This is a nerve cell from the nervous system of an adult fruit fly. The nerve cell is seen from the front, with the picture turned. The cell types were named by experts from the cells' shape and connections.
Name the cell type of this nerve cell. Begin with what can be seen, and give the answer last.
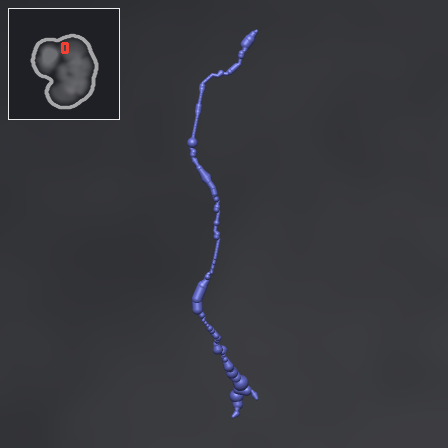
There are a dozen or fewer branch ends. As drawn here it is more than twice as tall as it is wide. It is a photoreceptor or other optic-lobe sensory neuron. Its cell type is R7y.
